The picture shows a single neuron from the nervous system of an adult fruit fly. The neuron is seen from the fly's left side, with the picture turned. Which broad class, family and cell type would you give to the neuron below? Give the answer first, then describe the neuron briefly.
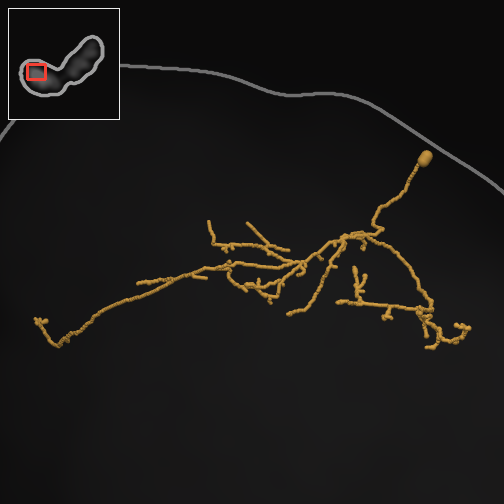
This is a central-brain intrinsic neuron. The family is hemilineage PSp3. Its cell type is CB1876. In this view it is wider than it is tall.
